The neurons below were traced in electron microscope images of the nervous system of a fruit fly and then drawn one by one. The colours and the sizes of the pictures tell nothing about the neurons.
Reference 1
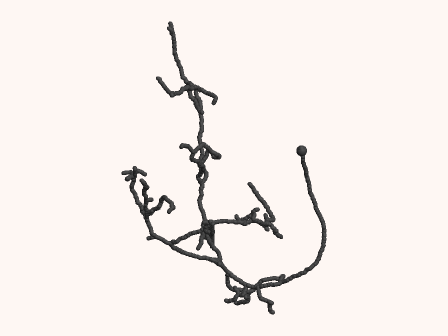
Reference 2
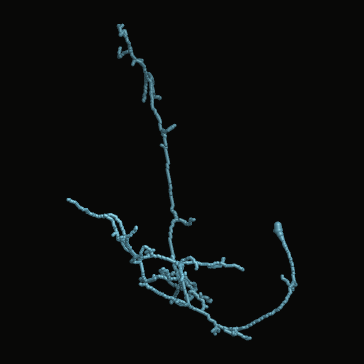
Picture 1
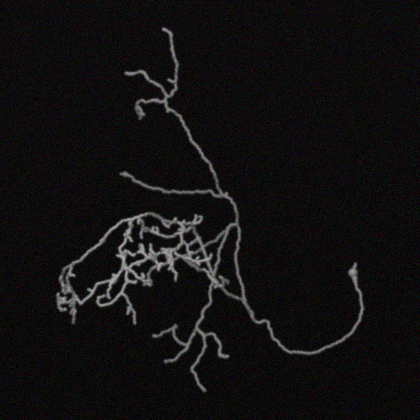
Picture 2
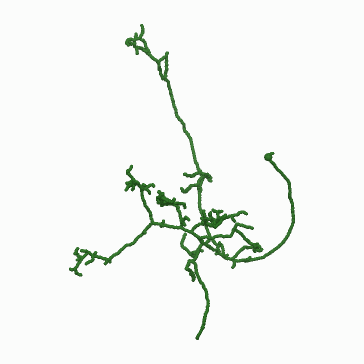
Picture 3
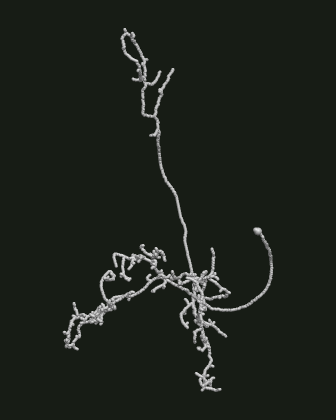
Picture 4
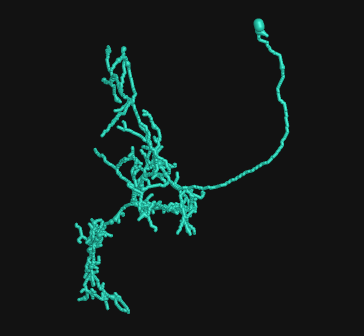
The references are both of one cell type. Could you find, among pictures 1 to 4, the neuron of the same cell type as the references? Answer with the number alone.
2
